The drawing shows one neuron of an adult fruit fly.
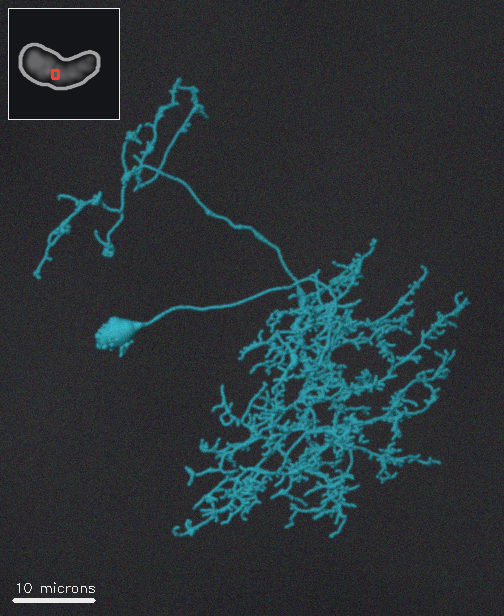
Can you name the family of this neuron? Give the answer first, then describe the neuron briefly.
Its family is Y. This is an optic-lobe intrinsic neuron. The cell body is on the left of the picture. By the scale bar it is about 60 microns tall in this view. More than a hundred branch ends can be seen.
